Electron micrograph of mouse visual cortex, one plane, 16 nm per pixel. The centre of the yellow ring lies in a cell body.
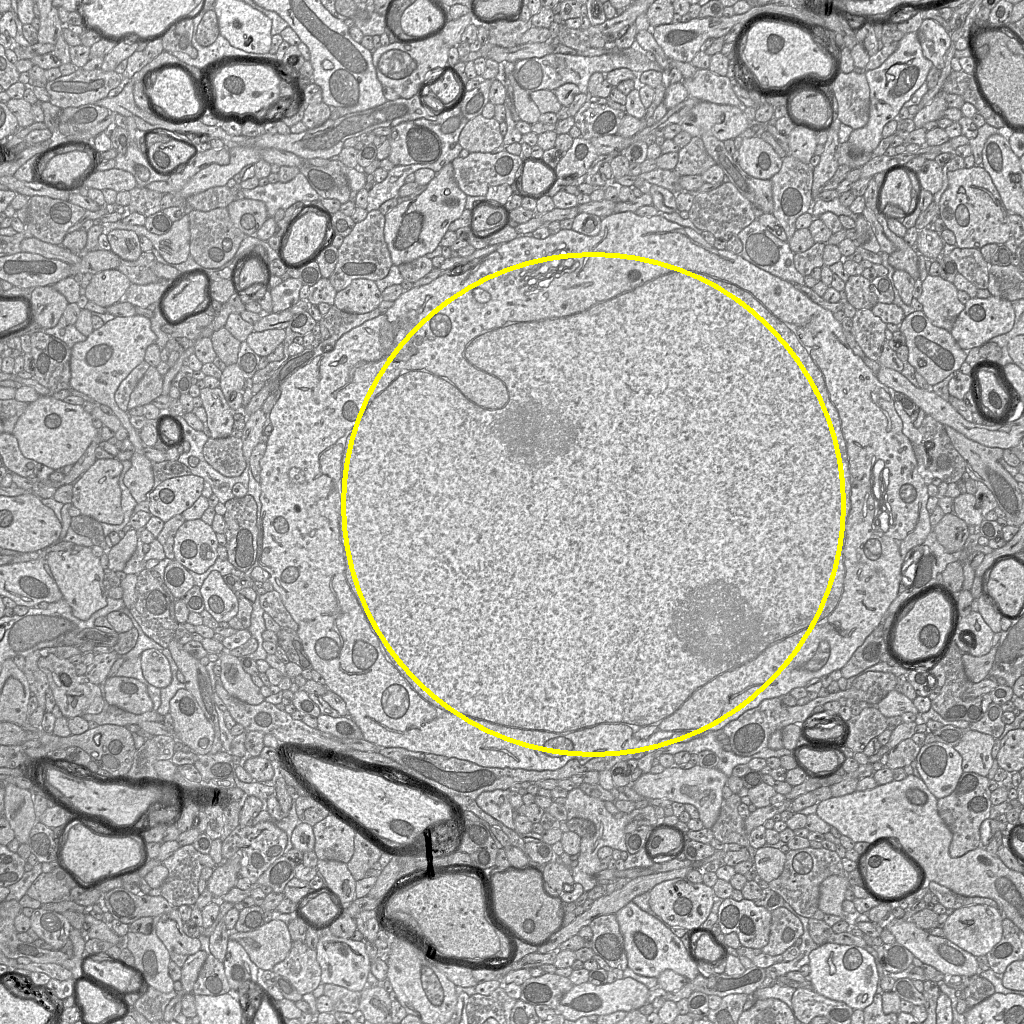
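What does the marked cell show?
A large, rounded nucleus filling almost the whole ring, with two rounded grey patches denser than the surrounding nucleoplasm; a small cluster of pale vesicles just above the top of the nucleus; and only a few small mitochondria scattered in the cytoplasmic rim.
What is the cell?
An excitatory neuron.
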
